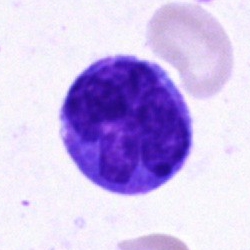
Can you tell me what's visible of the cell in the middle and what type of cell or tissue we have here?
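See how round the outline is? The nucleus is split by clefts into several lobes folded over one another, and it fills most of the cell, so only a narrow rim of cytoplasm is left. No vacuoles anywhere. That one's a monocyte.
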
